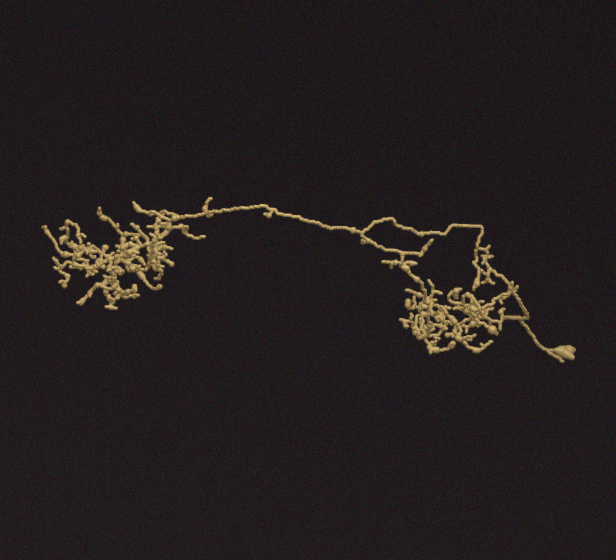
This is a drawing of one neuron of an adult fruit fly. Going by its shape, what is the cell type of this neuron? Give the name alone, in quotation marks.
"v2LN38"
